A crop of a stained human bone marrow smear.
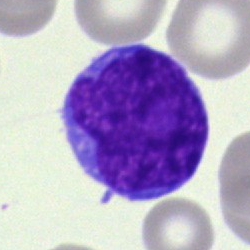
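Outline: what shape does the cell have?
Round.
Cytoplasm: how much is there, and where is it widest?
Only a thin rim, widest on the left side.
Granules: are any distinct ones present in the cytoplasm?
None are seen.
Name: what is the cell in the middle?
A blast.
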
